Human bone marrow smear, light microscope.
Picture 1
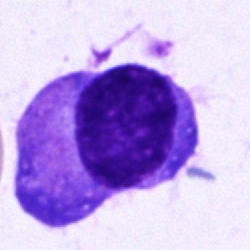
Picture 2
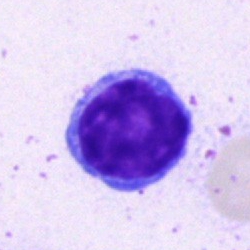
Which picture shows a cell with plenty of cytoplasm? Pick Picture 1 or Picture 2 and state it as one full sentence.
Picture 1 has the cell whose cytoplasm is abundant.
